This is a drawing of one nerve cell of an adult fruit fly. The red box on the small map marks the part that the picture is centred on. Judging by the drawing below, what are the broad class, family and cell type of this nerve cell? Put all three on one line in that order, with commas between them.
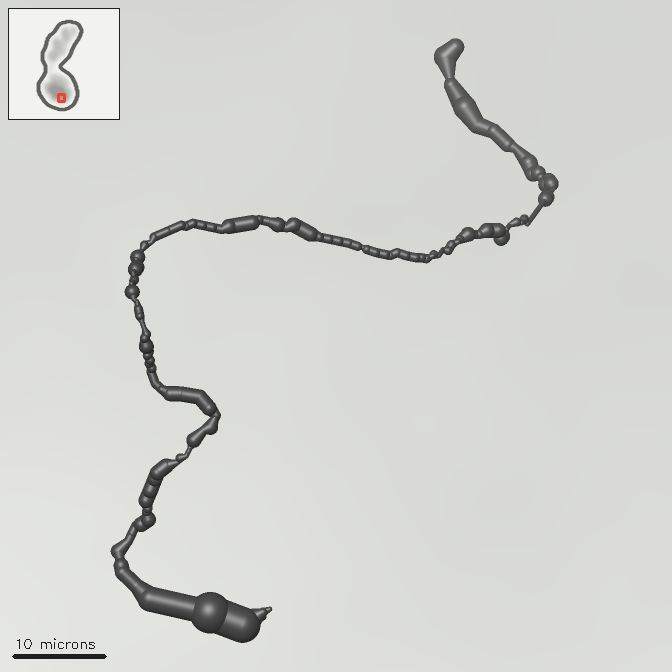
photoreceptor or other optic-lobe sensory neuron, class visual, R8d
